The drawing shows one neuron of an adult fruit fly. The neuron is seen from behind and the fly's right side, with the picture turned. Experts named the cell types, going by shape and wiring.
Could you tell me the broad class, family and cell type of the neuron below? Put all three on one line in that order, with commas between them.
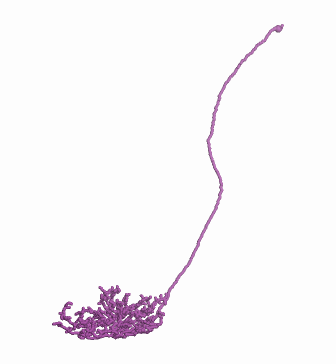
optic-lobe intrinsic neuron, Pm, Pm2a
